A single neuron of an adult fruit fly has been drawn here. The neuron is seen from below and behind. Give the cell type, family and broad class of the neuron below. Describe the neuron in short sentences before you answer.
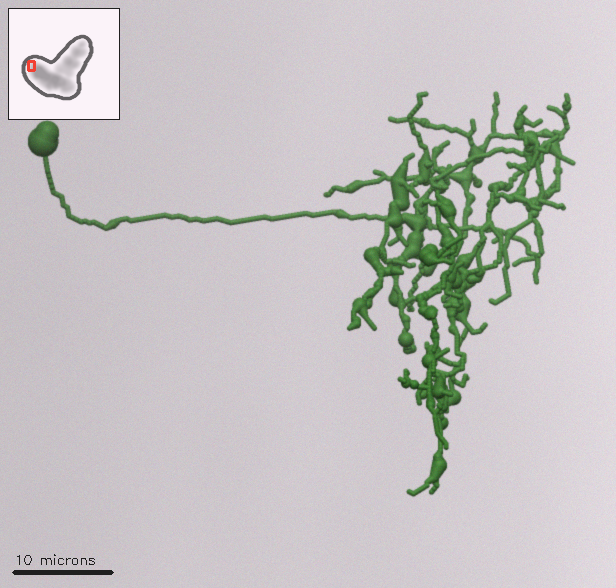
By the scale bar it is about 55 microns wide in this view. Dozens of branch ends can be seen. It is of cell type Cm7. Its family is Cm. This is an optic-lobe intrinsic neuron.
